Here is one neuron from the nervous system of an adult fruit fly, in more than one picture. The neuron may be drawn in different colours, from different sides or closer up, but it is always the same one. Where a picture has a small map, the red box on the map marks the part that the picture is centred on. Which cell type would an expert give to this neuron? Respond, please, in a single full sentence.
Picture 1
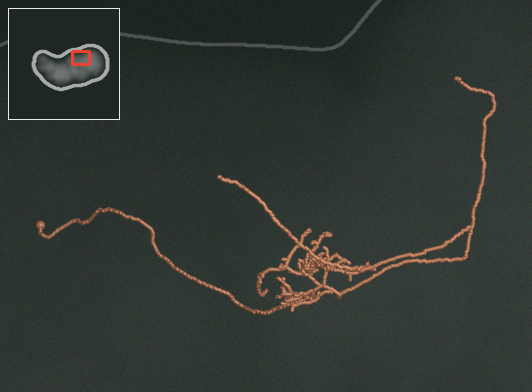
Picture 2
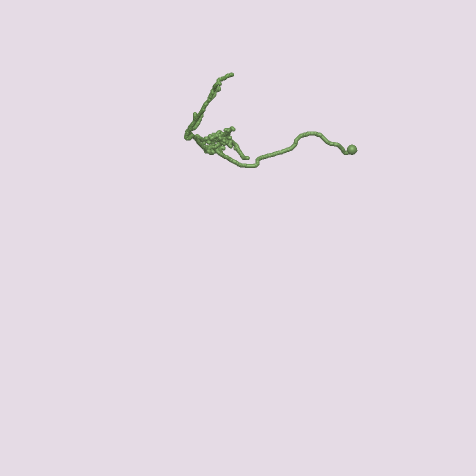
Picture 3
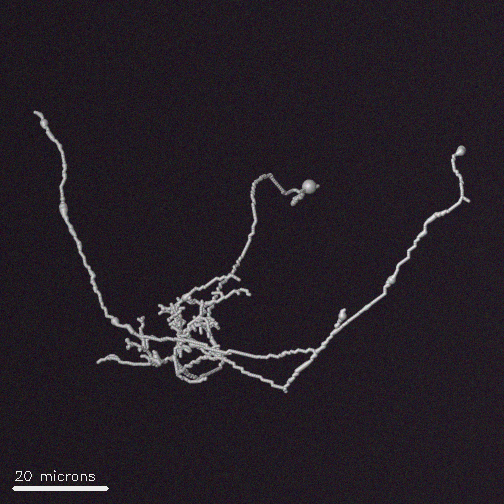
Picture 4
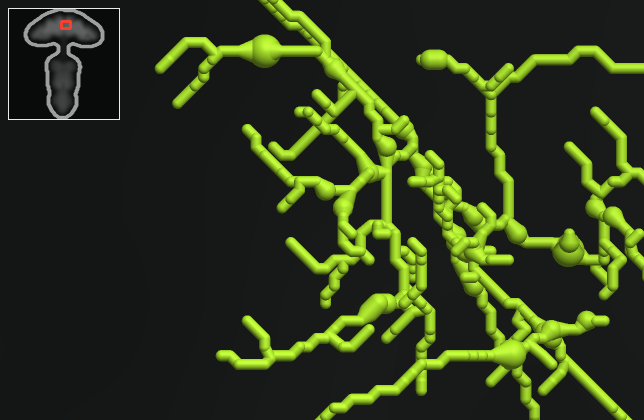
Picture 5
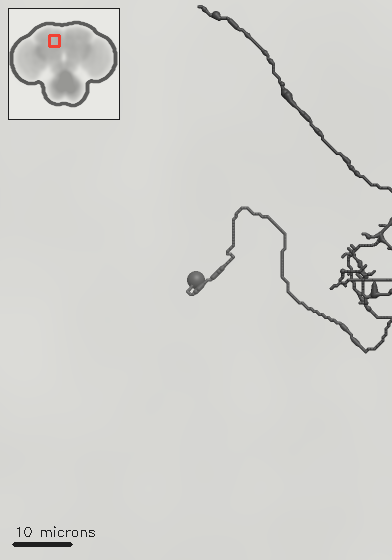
So far as cell type goes, this neuron is FS2.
